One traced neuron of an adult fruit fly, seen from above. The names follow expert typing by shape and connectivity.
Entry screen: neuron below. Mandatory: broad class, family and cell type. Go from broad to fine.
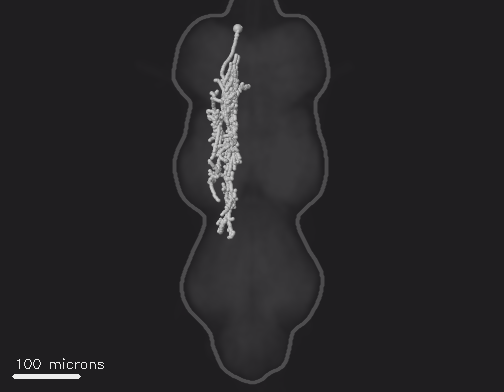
nerve-cord intrinsic neuron; hemilineage 07B; IN07B026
